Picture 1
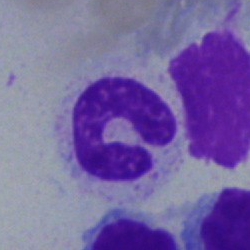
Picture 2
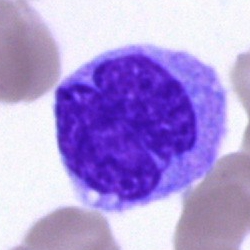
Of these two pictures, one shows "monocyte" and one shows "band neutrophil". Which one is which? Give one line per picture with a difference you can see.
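Picture 1: band neutrophil. Fine small granules are scattered through the cytoplasm.
Picture 2: monocyte. No distinct granules are seen in the cytoplasm.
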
